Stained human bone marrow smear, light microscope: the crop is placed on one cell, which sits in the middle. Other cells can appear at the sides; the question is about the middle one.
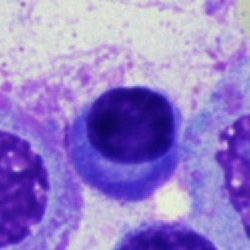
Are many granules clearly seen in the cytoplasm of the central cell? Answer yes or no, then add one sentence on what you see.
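No. No granules are seen in the cytoplasm.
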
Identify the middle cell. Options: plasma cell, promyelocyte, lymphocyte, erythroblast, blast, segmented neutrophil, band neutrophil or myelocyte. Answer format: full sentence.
The identification for the central cell is a plasma cell.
